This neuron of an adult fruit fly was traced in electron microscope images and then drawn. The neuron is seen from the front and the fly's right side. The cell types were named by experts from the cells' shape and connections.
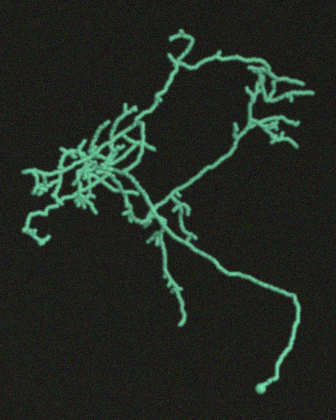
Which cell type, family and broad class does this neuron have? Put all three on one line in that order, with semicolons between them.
PS331; hemilineage LALv1_ventral; central-brain intrinsic neuron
